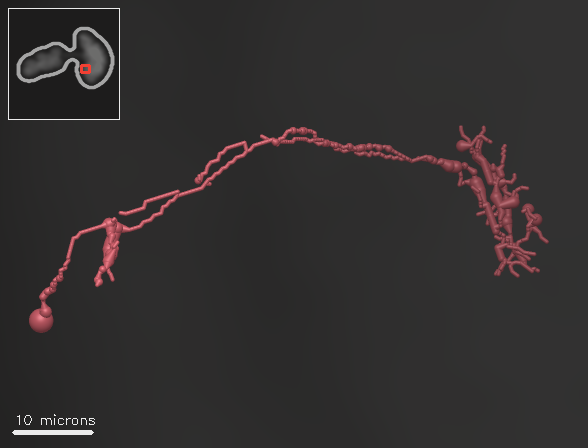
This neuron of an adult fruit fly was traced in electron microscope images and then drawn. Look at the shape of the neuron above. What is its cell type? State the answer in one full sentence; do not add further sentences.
In terms of cell type, the neuron is T4d.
